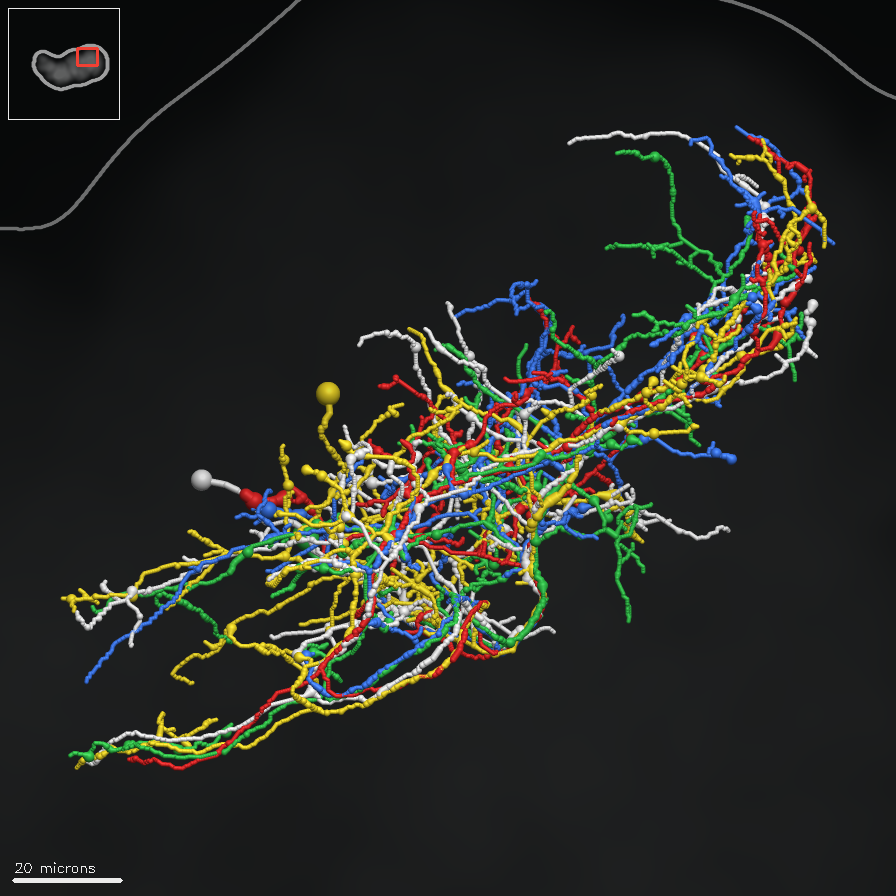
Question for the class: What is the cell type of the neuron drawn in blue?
CL272_b2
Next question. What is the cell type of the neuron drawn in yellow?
CL272_a1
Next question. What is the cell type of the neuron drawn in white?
CL272_a2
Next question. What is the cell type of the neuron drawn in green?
CL272_b1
